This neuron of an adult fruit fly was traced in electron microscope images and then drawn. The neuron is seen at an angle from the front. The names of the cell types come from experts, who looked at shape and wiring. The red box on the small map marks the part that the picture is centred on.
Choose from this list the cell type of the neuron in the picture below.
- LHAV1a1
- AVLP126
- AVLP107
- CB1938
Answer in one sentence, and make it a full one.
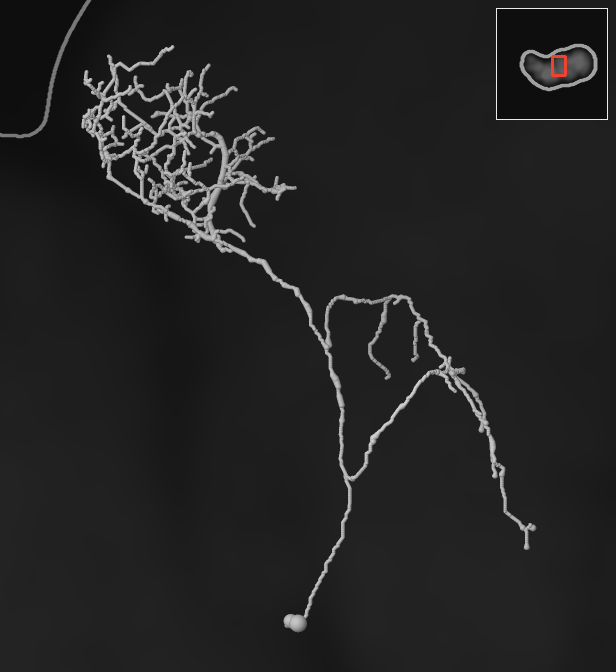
Under cell type classification, the neuron is LHAV1a1.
